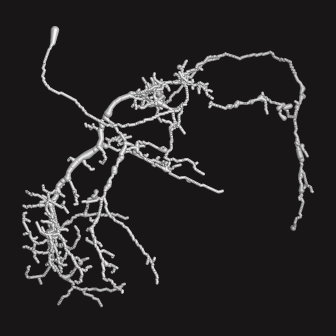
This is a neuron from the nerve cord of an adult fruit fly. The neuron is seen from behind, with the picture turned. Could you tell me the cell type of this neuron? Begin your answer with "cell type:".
cell type: IN03A080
